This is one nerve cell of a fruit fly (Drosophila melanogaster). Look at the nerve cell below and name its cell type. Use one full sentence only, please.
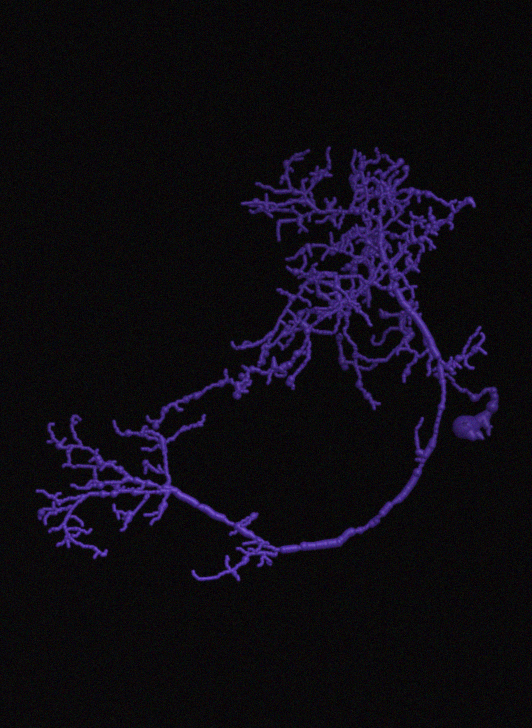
The type assigned to this nerve cell is GNG167.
